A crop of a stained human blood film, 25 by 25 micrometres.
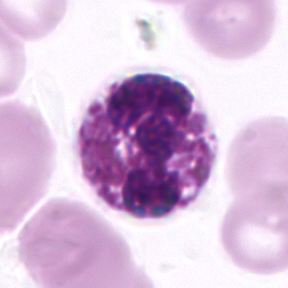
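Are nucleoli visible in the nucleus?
No, none are visible.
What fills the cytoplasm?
Coarse granules pack it, showing mainly to the left and right of the nucleus.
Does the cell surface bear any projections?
No, it has none.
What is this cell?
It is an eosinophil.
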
